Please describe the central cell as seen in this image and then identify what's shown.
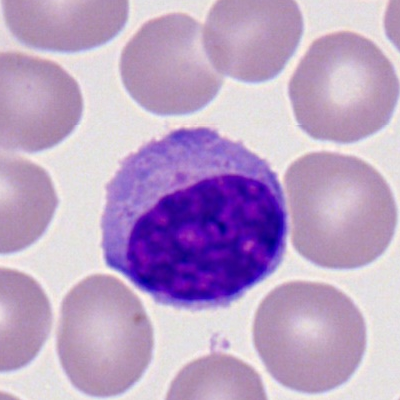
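Set off-centre toward the lower right of the cell, the nucleus has dark purple, coarsely clumped chromatin. Pale lilac-blue cytoplasm forms a broad crescent on the upper-left side of the nucleus. This is a lymphocyte.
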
